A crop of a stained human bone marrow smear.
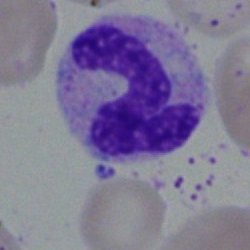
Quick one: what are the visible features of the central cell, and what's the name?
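Nucleus curved, wrapping a pale area of cytoplasm that opens to the left. Nucleoli: none visible. Cytoplasm: fine lilac granules; no vacuoles. Band neutrophil.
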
